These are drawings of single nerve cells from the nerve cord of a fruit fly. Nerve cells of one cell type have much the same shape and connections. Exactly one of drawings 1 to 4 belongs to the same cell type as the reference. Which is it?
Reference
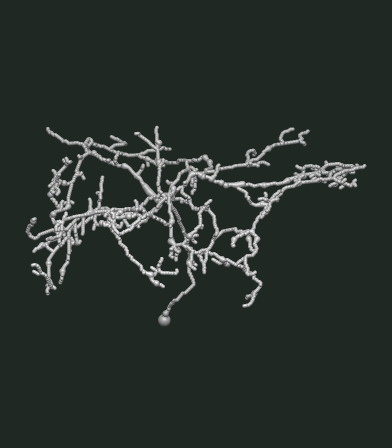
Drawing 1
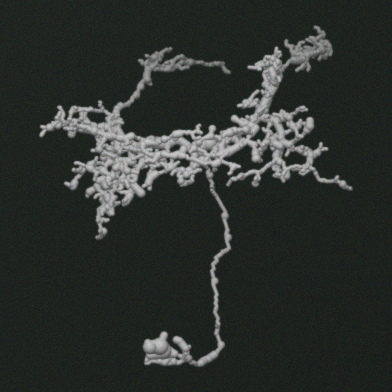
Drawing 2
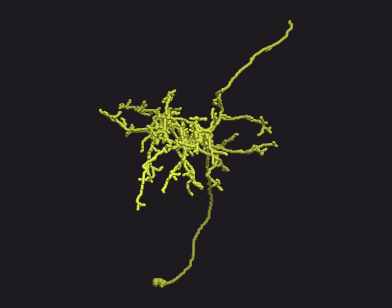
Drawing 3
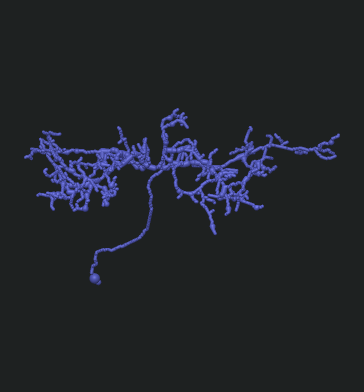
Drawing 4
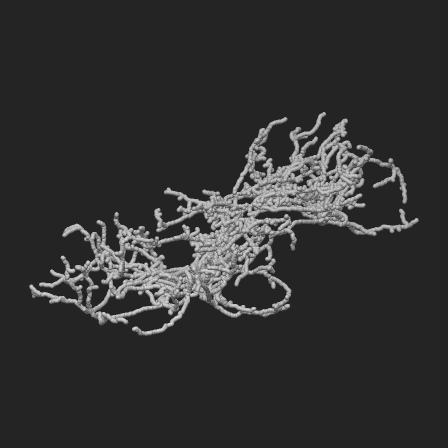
3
